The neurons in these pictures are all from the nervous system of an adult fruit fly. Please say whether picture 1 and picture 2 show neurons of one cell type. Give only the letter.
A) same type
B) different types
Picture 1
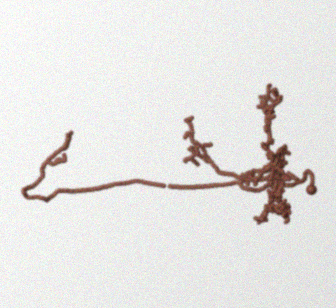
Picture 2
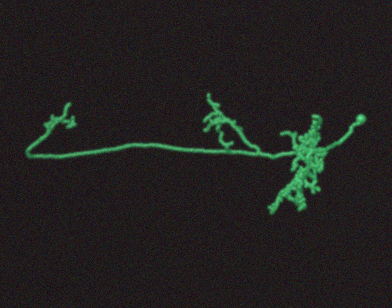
B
